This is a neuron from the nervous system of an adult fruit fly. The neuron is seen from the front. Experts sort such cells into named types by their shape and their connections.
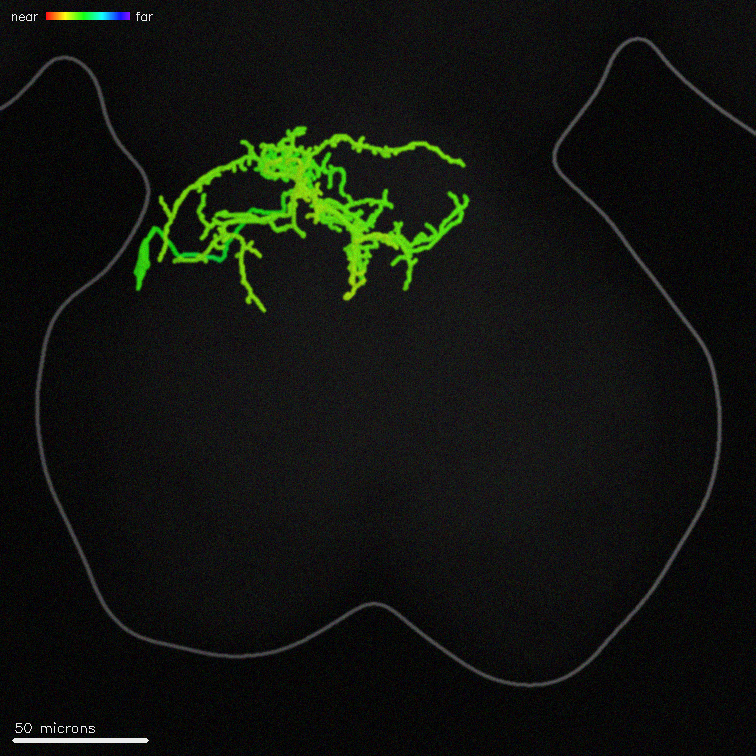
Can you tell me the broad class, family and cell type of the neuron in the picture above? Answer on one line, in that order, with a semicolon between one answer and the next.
nerve-cord intrinsic neuron; hemilineage 11B; IN11B024_b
